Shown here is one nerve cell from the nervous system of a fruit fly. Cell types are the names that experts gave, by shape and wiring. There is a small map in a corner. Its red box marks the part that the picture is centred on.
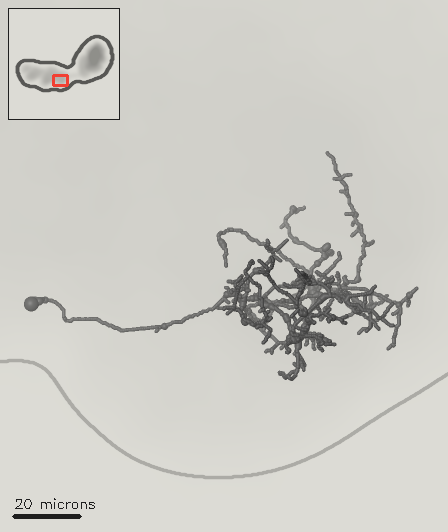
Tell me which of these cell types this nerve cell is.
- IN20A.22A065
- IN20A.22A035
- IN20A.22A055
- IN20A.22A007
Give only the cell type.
IN20A.22A035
